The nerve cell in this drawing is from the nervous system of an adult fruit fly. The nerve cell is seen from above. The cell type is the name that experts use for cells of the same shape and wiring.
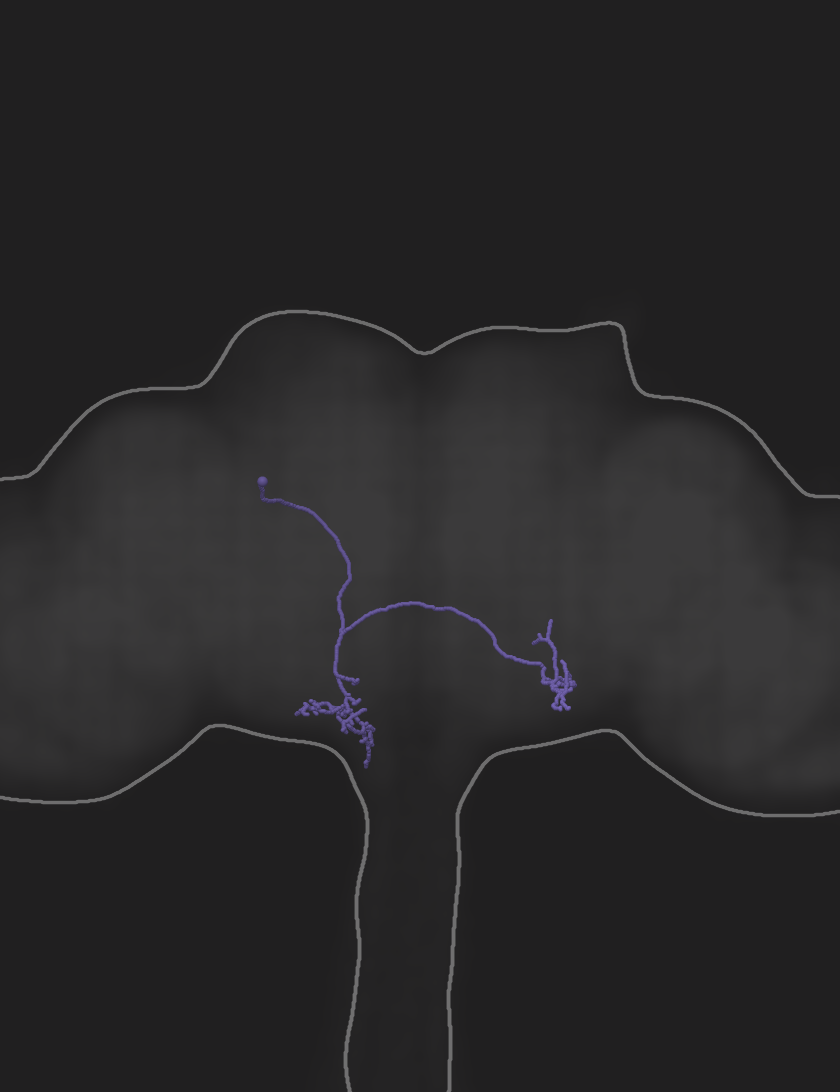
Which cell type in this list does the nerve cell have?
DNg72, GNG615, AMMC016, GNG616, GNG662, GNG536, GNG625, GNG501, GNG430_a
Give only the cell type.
GNG625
